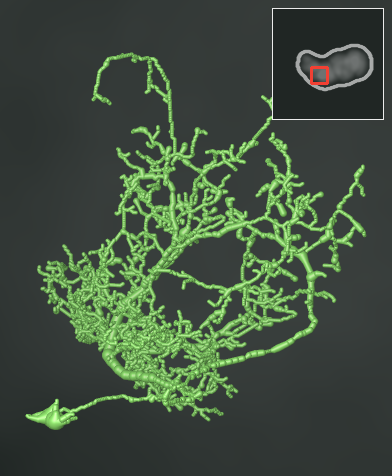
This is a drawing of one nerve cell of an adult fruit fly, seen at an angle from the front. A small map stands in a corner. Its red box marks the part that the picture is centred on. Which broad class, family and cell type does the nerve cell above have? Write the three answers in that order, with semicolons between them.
nerve-cord intrinsic neuron; hemilineage 13B; IN13B009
